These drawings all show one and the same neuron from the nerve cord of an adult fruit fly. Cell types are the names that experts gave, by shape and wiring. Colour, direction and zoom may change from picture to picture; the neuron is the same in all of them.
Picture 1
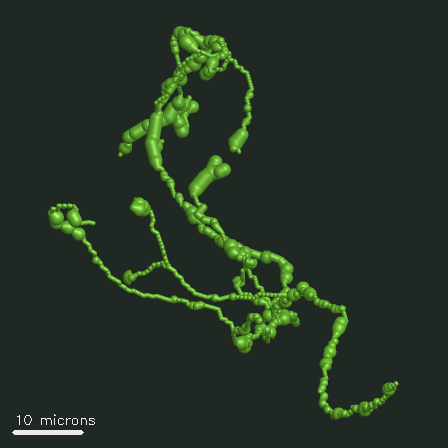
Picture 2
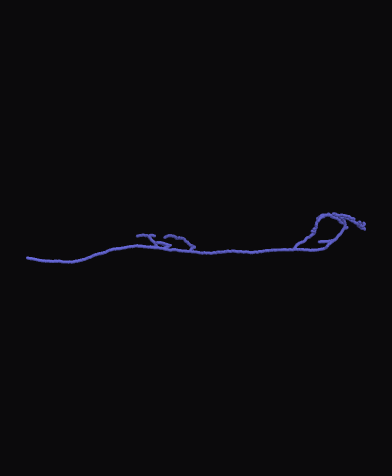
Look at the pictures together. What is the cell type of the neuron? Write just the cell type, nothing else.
DNb03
